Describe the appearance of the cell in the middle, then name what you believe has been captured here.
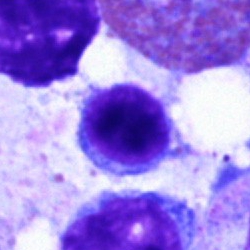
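See how the cytoplasm is just a thin blue rim around the nucleus? There aren't any granules in it, and you can't make out nucleoli in the nucleus either. That's a lymphocyte.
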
